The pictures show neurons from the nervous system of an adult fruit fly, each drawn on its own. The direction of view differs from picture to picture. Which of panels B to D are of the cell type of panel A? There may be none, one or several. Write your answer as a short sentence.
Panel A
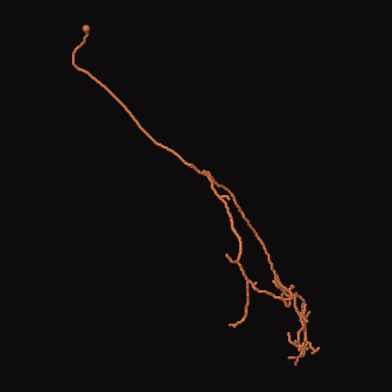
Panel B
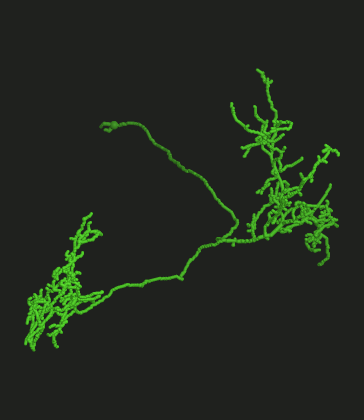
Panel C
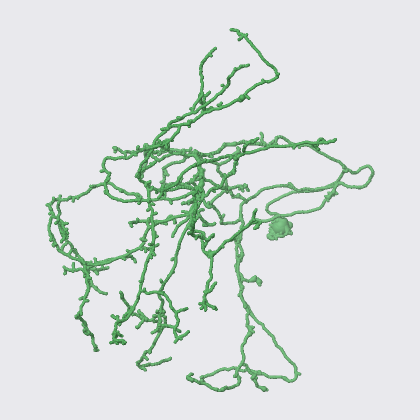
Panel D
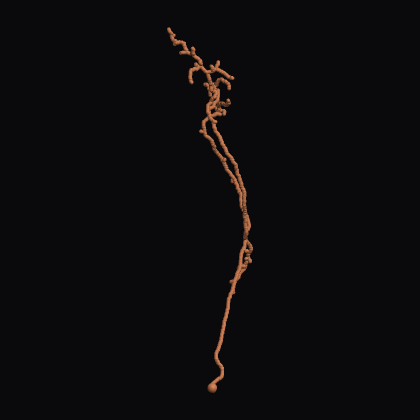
Panel D is of the same cell type.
